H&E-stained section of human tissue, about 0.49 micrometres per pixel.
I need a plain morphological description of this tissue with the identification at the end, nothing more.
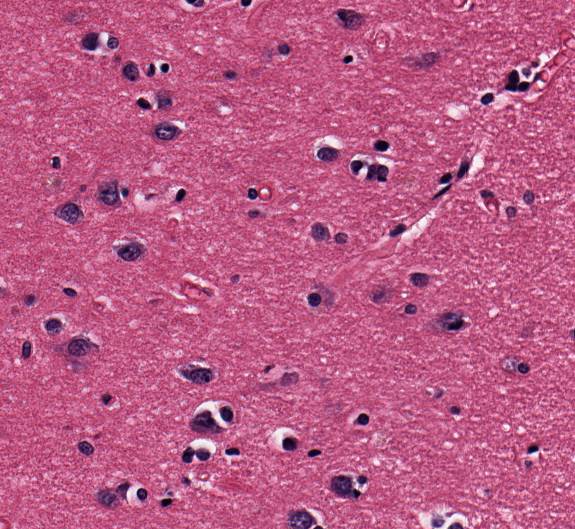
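Finely granular pink background material fills the whole field, cells scattered singly through it. Among the larger cells sit plenty of small, round, densely dark nuclei with little visible cytoplasm. A slender vessel, elongated nuclei in its wall, runs diagonally from the upper right corner toward the centre. There are no fat cells. It's cerebral cortex.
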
